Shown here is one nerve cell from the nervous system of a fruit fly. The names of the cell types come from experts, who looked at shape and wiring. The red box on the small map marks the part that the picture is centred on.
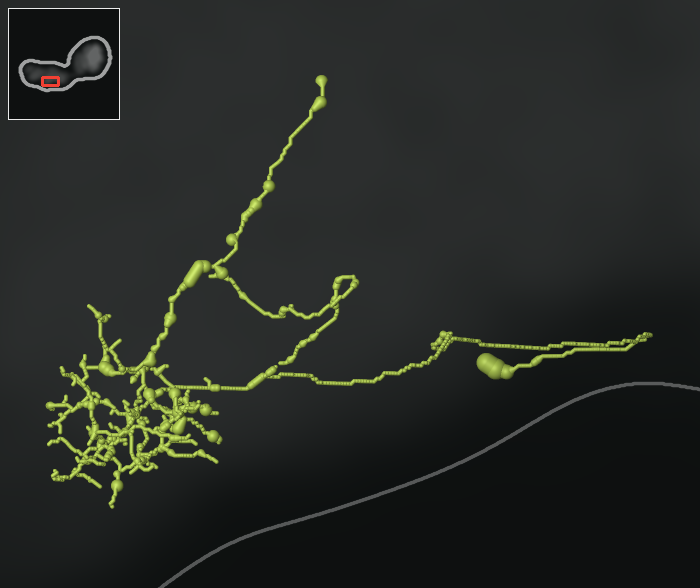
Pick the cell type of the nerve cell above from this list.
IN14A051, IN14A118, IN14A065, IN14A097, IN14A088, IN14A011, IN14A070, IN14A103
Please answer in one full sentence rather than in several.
The nerve cell is a member of cell type IN14A118.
